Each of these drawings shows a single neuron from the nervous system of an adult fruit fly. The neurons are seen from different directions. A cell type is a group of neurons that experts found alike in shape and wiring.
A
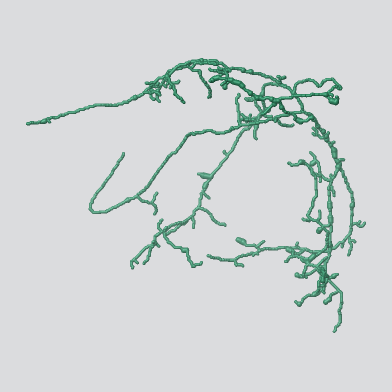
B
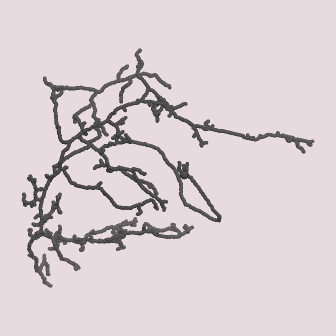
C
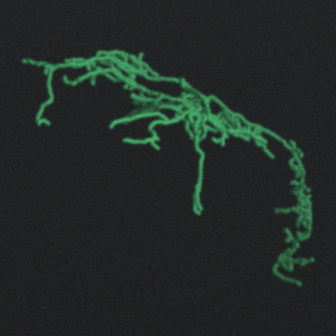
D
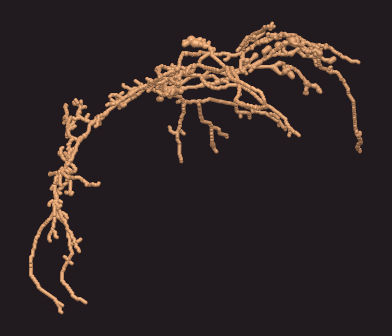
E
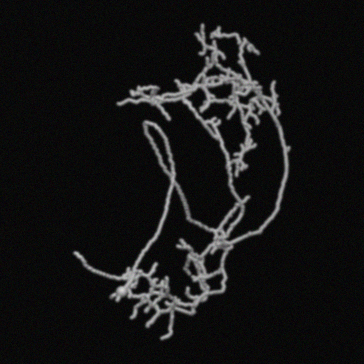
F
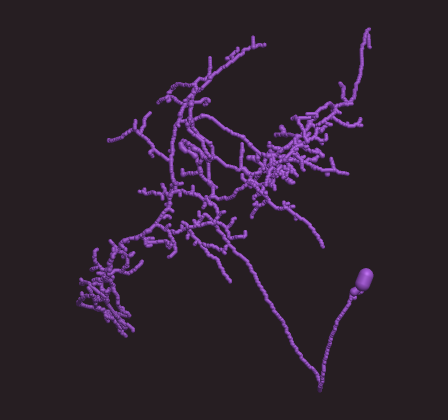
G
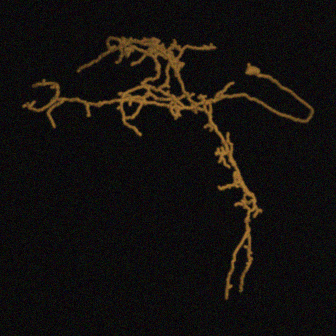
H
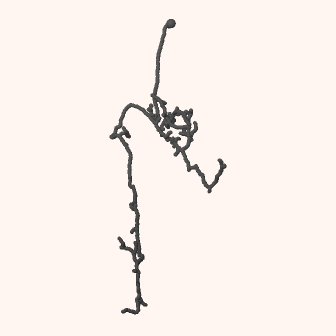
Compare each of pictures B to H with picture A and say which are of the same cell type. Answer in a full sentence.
Picture B, picture C, picture D, picture E, picture F and picture G are of the same cell type.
